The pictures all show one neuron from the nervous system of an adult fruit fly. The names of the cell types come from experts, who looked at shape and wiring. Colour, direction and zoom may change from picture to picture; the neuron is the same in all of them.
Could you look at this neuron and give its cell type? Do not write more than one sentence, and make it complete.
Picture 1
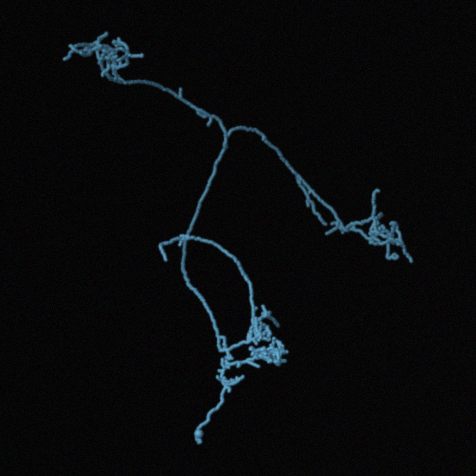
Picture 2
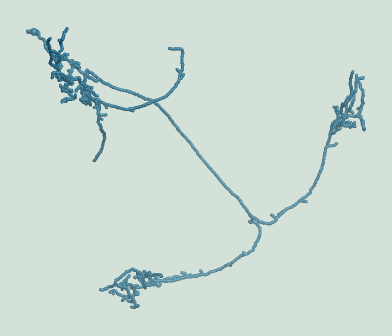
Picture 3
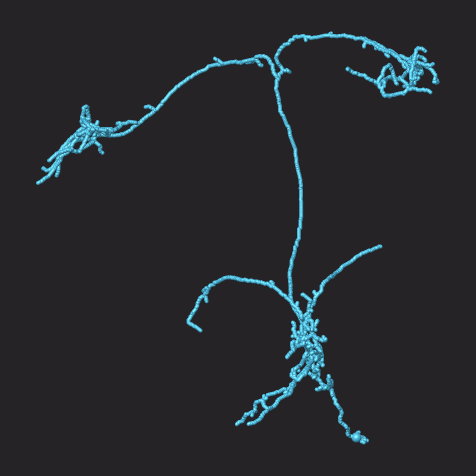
The neuron has FLA001m as its cell type.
